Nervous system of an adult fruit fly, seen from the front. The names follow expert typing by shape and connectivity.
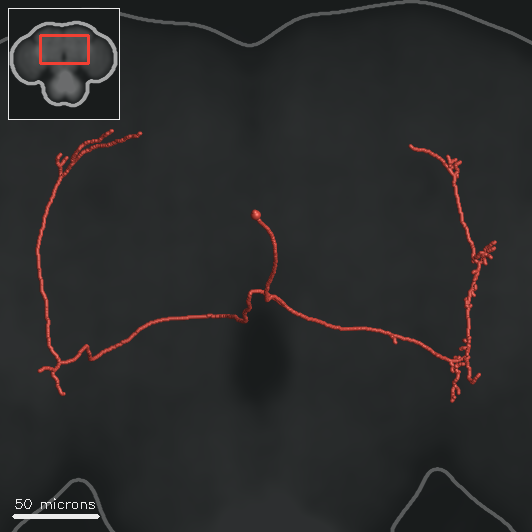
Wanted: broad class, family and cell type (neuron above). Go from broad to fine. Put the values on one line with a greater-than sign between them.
central-brain intrinsic neuron > hemilineage WEDd2 > CB1055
